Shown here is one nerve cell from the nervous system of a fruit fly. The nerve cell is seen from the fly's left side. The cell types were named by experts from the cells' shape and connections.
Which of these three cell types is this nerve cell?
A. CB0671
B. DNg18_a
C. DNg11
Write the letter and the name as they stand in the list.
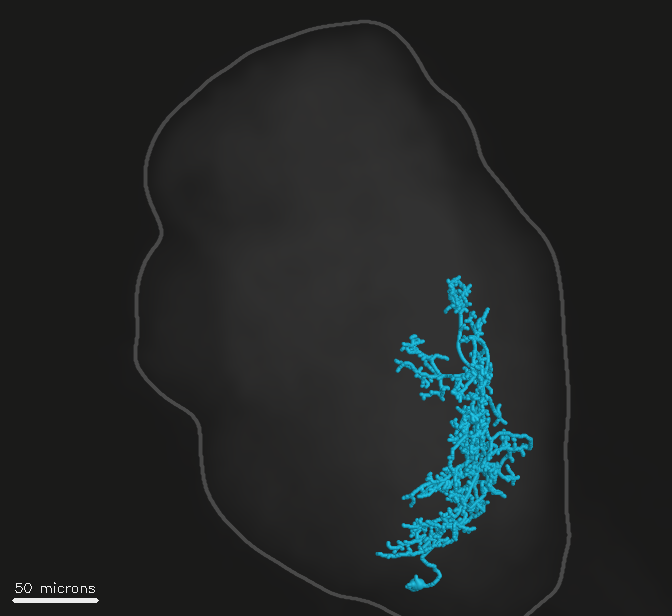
A. CB0671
